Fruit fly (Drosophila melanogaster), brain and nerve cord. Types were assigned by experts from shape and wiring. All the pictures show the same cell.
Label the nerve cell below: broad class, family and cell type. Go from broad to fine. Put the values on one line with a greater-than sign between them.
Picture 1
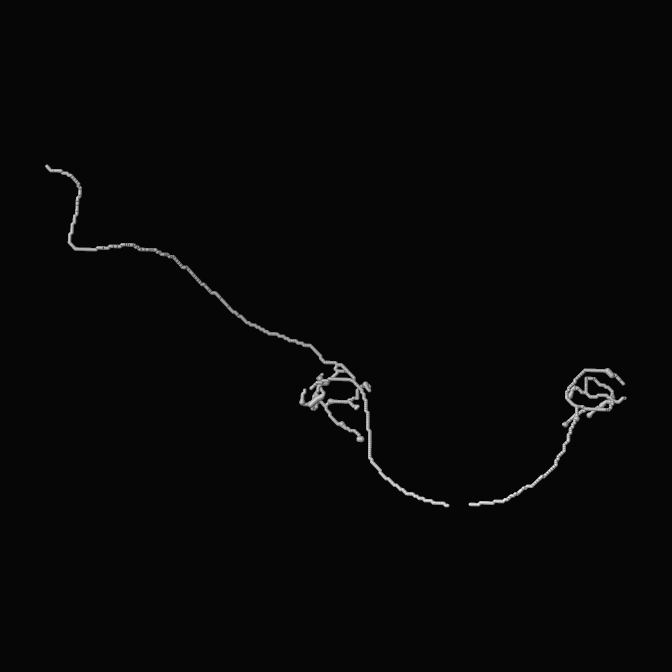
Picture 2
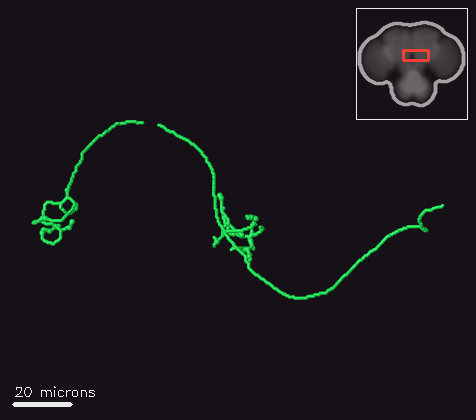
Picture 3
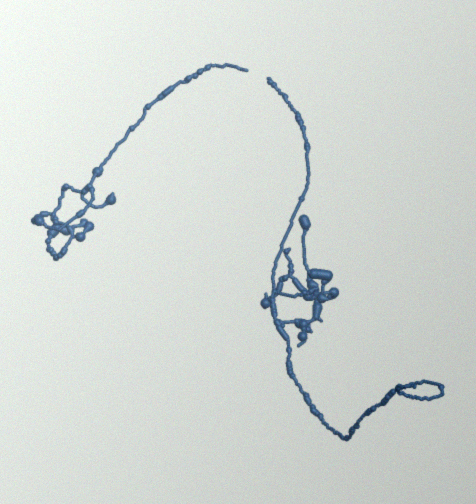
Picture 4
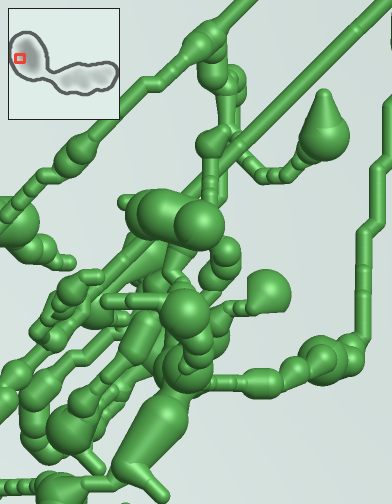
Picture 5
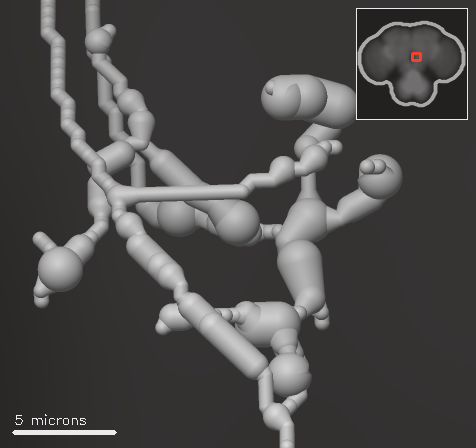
sensory neuron entering the brain > class olfactory > ORN_VC5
